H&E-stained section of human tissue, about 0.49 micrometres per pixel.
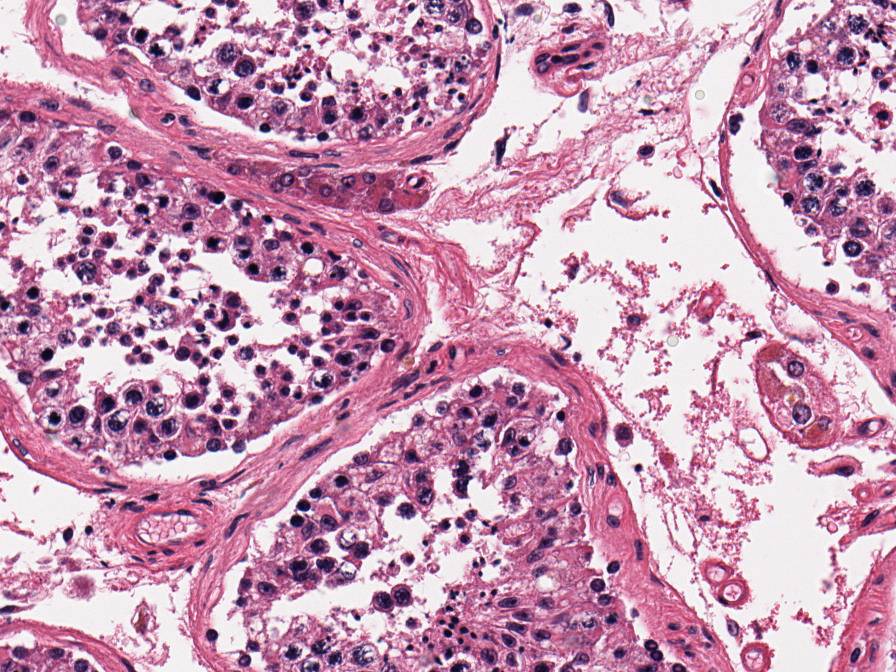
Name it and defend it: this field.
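This field mainly shows seminiferous tubule: several large rounded profiles separated by pale interstitium, widest toward the upper right and centre right. Each is bounded by a thick band of pink fibrous tissue whose flattened spindle nuclei run parallel to the tubule edge. Inside, rounded cells lie several layers deep rather than as a single lining.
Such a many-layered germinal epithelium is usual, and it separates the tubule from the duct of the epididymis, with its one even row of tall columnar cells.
Many nuclei here are large and round, with coarse, dark, clumped chromatin.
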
